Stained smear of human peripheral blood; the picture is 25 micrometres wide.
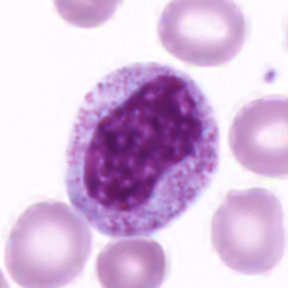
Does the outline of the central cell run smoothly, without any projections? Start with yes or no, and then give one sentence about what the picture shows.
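Yes. The cell outline is smooth and roughly oval.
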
